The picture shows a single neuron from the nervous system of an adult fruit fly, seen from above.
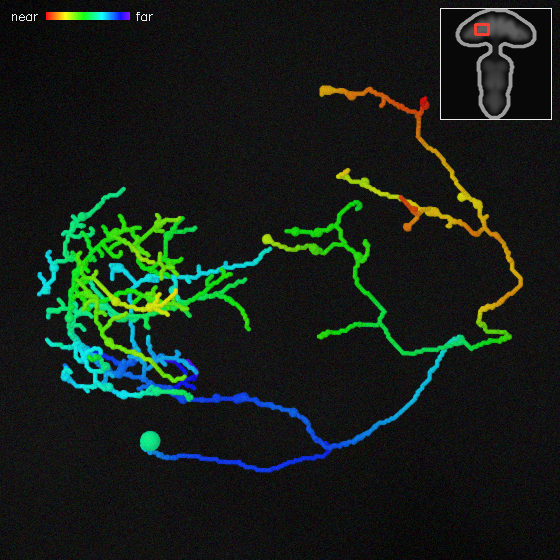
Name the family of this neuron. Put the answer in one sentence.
The family is hemilineage LHp3.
